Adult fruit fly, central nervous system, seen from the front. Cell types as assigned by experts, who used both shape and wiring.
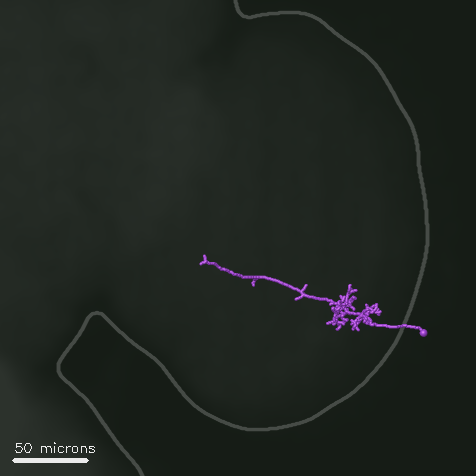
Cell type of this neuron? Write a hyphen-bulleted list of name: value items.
- cell type: TmY3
